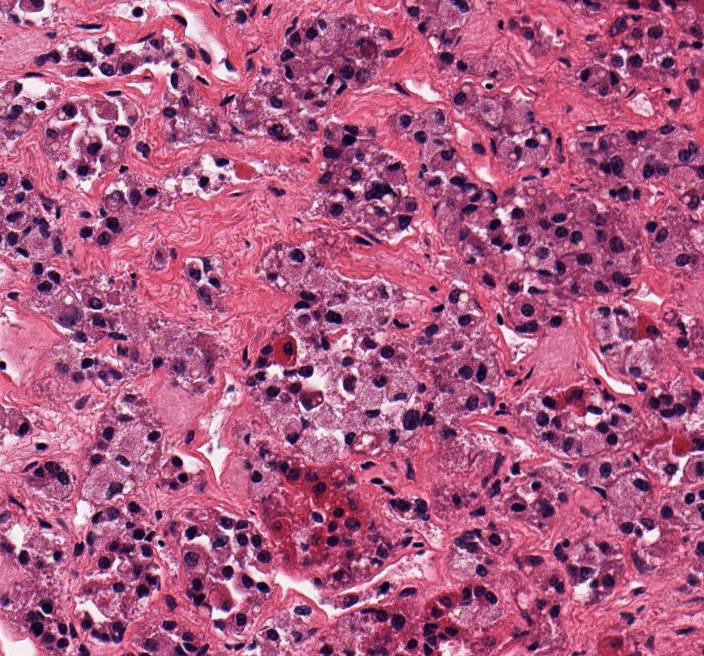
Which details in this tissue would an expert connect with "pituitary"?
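With pituitary in mind, the main cells here carry plenty of granular violet-pink cytoplasm, with round, dark nuclei, mostly one per cell.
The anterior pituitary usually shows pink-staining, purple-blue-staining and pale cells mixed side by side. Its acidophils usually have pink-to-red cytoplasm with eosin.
That fits the few scattered cells with dense bright red cytoplasm, a group of them in the lower centre.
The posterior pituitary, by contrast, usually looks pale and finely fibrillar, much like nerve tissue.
These granular cells are a different picture from that. No glands or lumens are formed by the cells.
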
